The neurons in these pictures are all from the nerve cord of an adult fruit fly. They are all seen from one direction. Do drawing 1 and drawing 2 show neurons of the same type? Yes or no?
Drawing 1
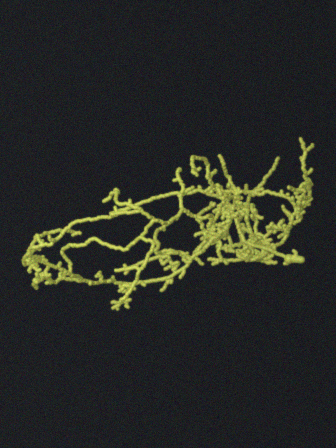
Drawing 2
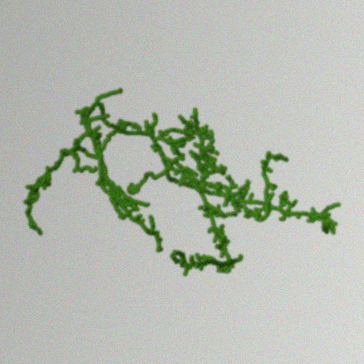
yes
